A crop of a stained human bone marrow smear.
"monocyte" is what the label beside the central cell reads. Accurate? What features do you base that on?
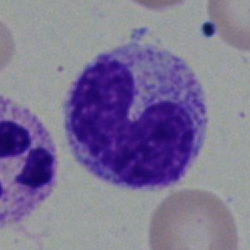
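Coarse clumping of the chromatin settles the question: it is dark purple and coarsely clumped.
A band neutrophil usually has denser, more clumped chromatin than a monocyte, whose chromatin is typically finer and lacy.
The chromatin therefore speaks for band neutrophil and against monocyte. The name monocyte does not fit; the cell is a band neutrophil. Its outline is round and smooth. A deep notch cuts into the nucleus from the upper right, giving it a kidney shape. No nucleoli are visible.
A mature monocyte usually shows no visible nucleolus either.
This feature therefore does not count against monocyte. No vacuoles are seen in the cytoplasm.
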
